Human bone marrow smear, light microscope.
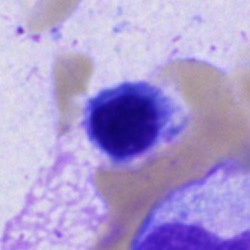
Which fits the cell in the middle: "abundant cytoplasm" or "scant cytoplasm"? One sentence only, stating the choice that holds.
This cell has scant cytoplasm, no more than a thin rim.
